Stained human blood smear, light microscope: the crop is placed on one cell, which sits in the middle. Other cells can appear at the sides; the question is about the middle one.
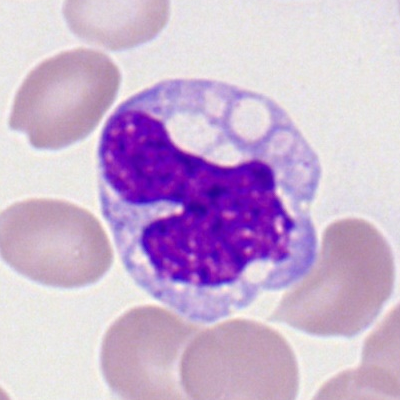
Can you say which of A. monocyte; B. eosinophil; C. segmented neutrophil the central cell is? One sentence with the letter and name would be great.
Option A is the correct option, with the middle cell being a monocyte.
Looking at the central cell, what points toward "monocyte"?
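What fits best is the nucleus: it's one folded, indented mass, not a set of separate lobes.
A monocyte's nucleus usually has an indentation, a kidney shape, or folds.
The chromatin is deep purple and lacy, with a stranded texture instead of a uniform dense block. Around it there's plenty of pale grey-blue cytoplasm. You'll also spot several clear round vacuoles in there, mostly toward the upper right. So yes, it's a monocyte.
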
